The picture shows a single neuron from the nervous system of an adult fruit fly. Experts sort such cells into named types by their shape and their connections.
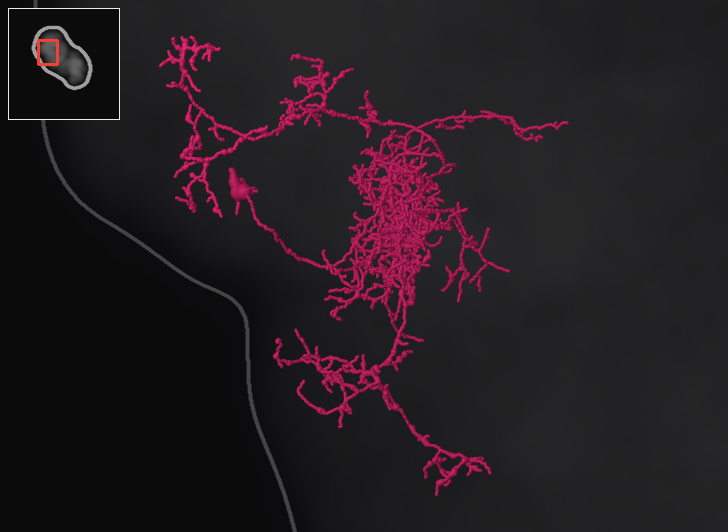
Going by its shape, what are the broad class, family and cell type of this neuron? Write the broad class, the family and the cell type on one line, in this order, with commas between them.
central-brain intrinsic neuron, hemilineage SMPad3, SMP116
